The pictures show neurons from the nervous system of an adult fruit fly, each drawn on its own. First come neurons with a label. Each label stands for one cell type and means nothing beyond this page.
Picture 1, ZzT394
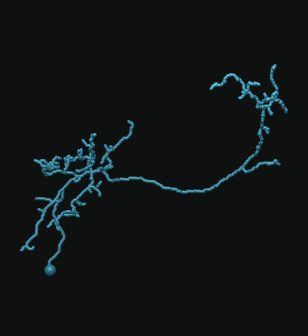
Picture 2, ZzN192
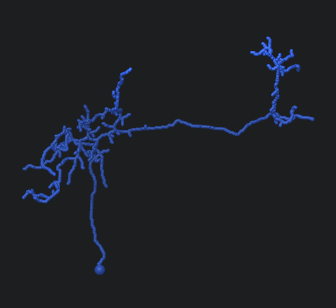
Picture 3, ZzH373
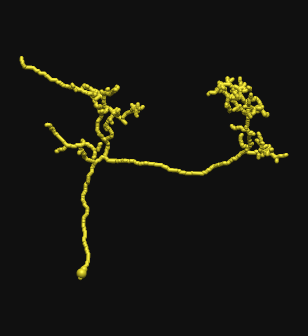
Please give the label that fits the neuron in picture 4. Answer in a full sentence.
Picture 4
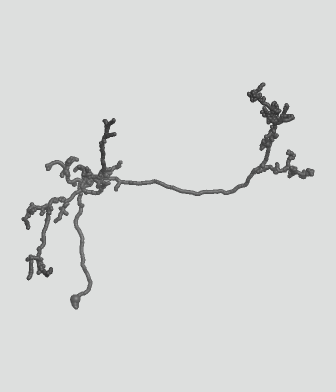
It belongs to ZzN192.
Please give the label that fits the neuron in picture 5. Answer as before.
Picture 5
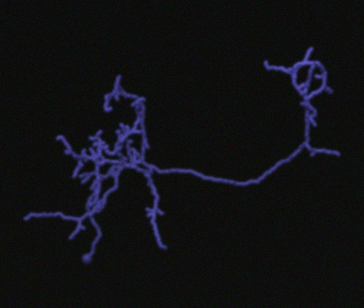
It belongs to ZzT394.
